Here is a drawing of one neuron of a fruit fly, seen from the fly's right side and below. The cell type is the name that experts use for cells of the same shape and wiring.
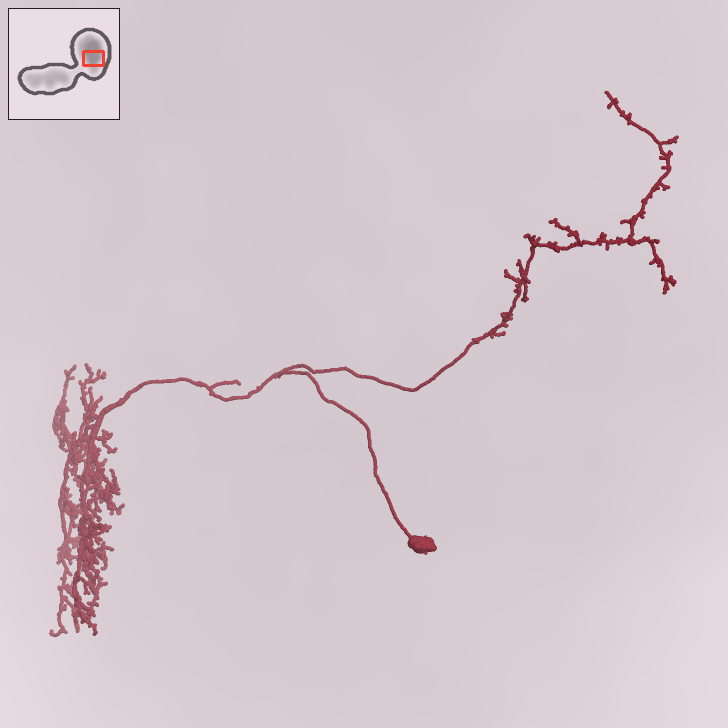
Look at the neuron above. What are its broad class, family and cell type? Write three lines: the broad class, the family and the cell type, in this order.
visual projection neuron
LC
LC31a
